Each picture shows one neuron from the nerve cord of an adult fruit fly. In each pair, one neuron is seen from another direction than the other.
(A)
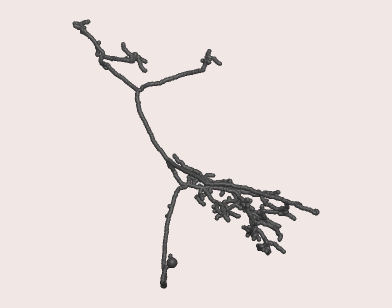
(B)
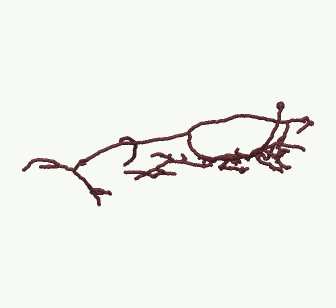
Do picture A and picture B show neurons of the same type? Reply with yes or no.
yes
